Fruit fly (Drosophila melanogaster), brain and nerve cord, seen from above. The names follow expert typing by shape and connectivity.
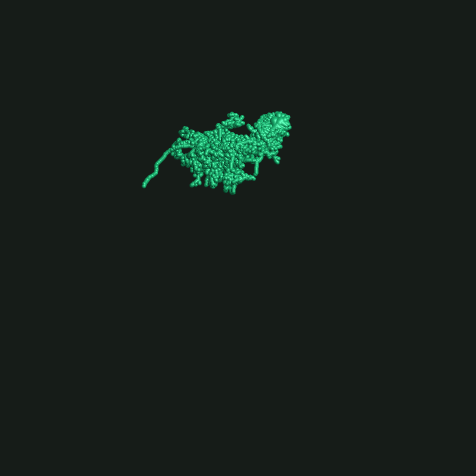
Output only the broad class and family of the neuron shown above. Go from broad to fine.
motor neuron of the nerve cord; hemilineage 18X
